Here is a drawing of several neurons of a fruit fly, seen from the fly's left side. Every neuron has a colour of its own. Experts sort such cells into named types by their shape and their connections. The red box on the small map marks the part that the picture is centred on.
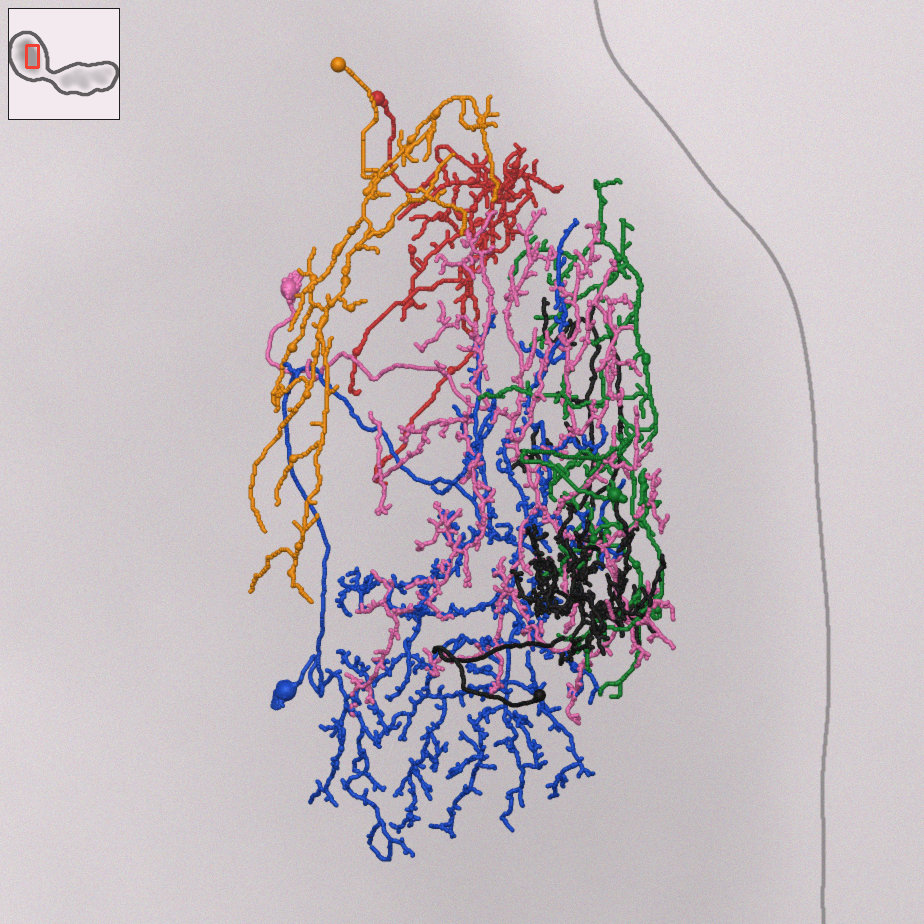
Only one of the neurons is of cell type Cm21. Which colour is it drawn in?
pink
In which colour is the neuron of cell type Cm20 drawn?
blue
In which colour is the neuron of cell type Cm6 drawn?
red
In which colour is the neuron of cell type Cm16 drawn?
green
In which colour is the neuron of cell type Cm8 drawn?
black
